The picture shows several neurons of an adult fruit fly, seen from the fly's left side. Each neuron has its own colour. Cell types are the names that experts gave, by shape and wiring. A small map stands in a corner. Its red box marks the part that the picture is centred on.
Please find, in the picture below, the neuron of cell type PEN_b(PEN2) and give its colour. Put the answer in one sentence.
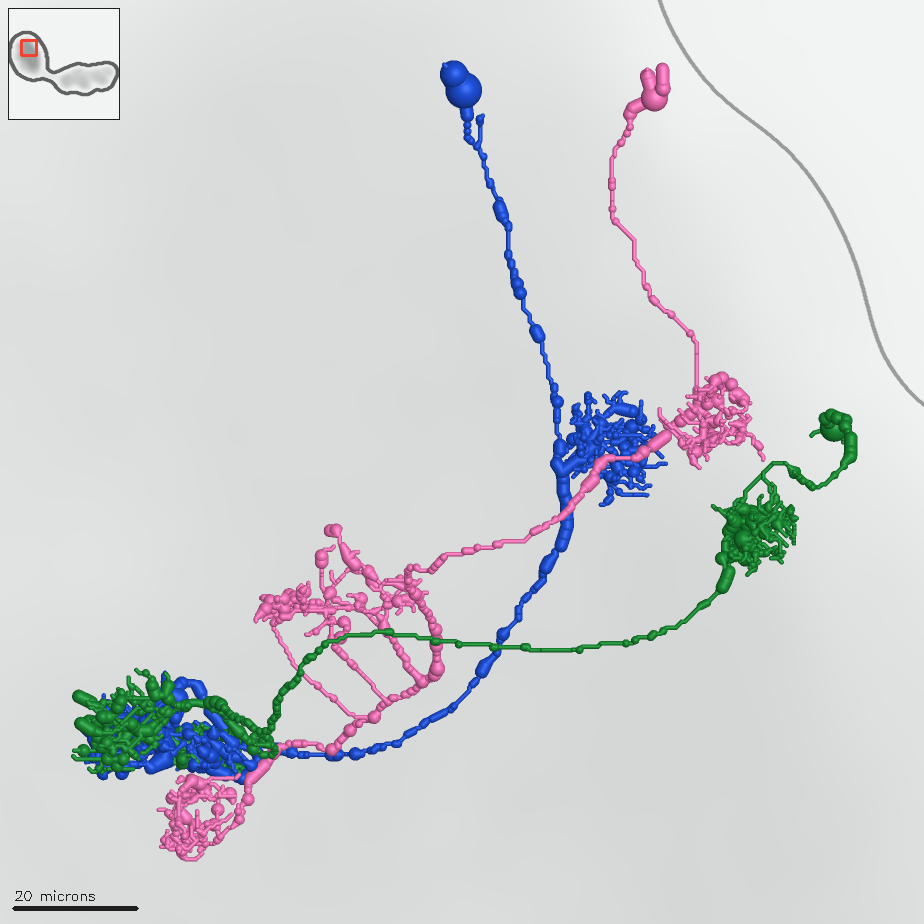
The colour is green.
